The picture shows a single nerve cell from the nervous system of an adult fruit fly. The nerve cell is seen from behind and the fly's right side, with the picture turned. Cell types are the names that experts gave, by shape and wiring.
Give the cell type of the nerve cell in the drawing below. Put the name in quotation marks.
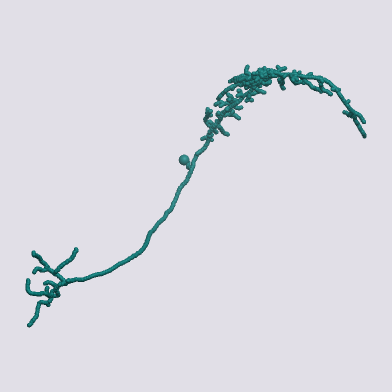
"MeVP7"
